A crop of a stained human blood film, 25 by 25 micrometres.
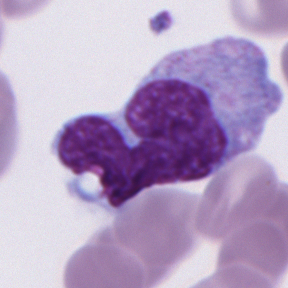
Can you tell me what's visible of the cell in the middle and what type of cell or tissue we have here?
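Abundant, pale grey-blue cytoplasm lies mostly to the upper right of the nucleus. Within this cytoplasm are fine, dust-like pinkish granules. The chromatin is finely strand-like and mottled, not clumped into coarse dark blocks. One small, round, clear vacuole sits beside the nucleus at the lower left edge of the cell. This cell is a monocyte.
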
